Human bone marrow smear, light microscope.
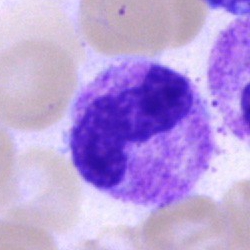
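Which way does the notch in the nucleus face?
Toward the lower right; the nucleus is indented like a kidney bean.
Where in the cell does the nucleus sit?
Toward the upper left.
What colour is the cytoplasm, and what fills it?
Pale lilac-pink, filled with fine purple granules.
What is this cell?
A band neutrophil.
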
